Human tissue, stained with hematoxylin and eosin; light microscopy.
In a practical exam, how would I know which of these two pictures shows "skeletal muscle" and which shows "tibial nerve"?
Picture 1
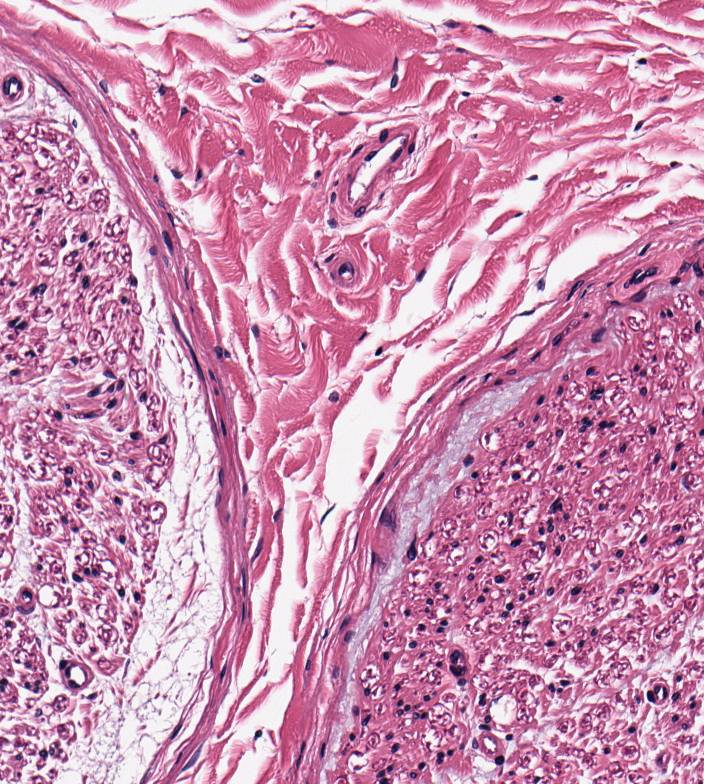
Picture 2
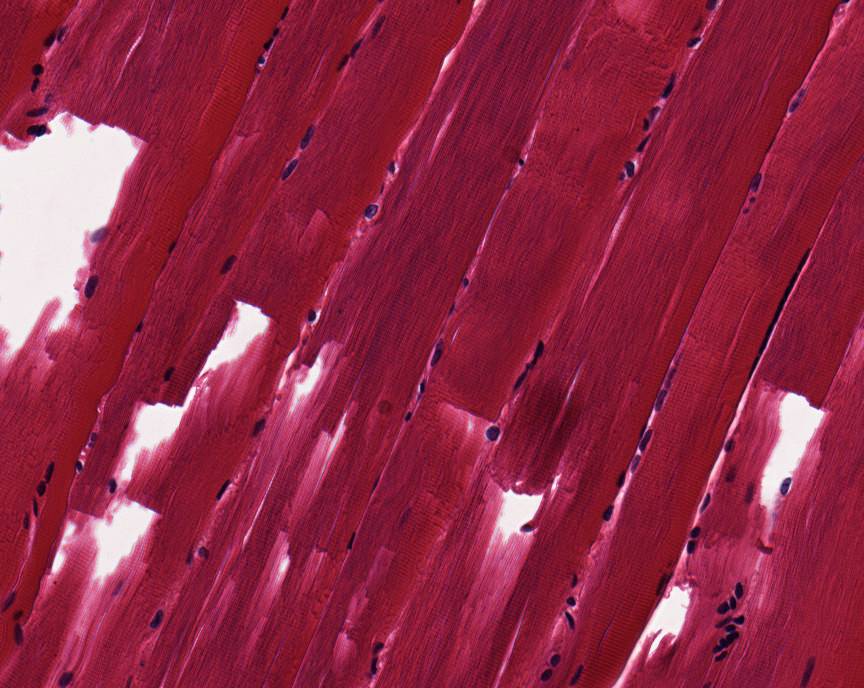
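You've got tibial nerve in picture 1 and skeletal muscle in picture 2. The nerve shows two rounded bundles of fibres, one at the left edge and one lower right, with a band of dense pink fibrous tissue running down the middle between them. Each bundle has a thin layered sheath of flattened cells with elongated dark nuclei. Inside, the fibres are cut across, so you see small round profiles, a pale clear ring around a central pink dot, with small dark oval nuclei dotted singly among them. The skeletal muscle fibres, on the other hand, run straight, unbranched and separate from one another, with fine transverse cross-striations along them. Their dark, elongated nuclei sit at the edges rather than the centres, and the cytoplasm takes a deep, strong red with eosin.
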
